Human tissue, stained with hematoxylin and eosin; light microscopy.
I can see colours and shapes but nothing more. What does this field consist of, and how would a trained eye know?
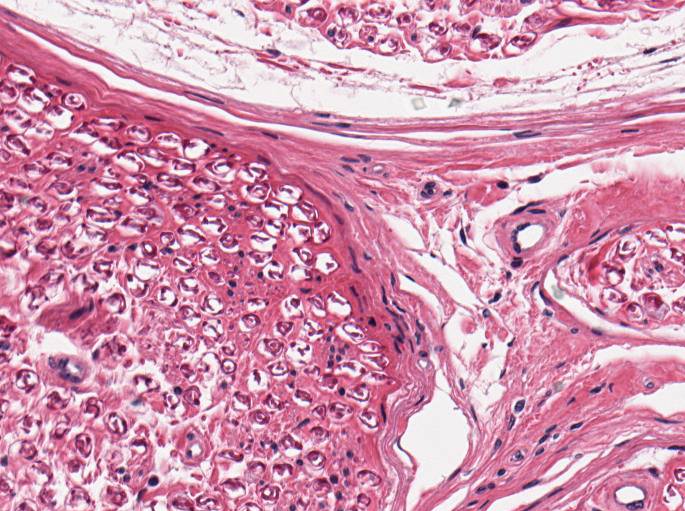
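Main structure shown: nerve fascicle. Compartment of closely packed cross-cut round profiles fills most of left half; a second runs along top edge. Most profiles: clear ring around small central pink or dark dot.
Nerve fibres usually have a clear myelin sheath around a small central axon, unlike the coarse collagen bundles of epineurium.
Pink fibrous band with flattened, elongated dark nuclei edges the left compartment above and on the right.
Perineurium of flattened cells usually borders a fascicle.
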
